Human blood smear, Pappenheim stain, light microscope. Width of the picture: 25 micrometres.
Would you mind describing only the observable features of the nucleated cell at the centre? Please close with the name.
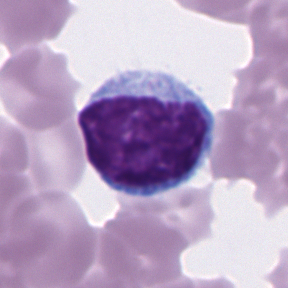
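It's a round cell, with the nucleus sitting in the lower part and a cap of cytoplasm above it. The upper edge of the nucleus runs nearly straight, and the cytoplasm is pale blue. So that one's a typical lymphocyte.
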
